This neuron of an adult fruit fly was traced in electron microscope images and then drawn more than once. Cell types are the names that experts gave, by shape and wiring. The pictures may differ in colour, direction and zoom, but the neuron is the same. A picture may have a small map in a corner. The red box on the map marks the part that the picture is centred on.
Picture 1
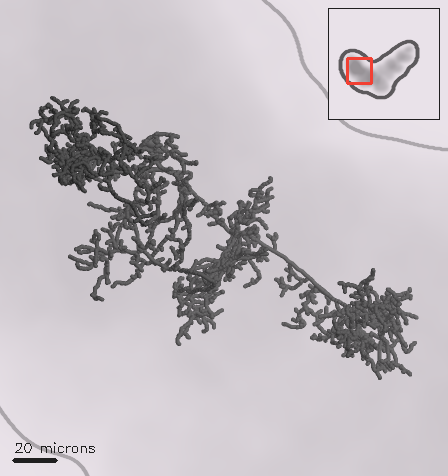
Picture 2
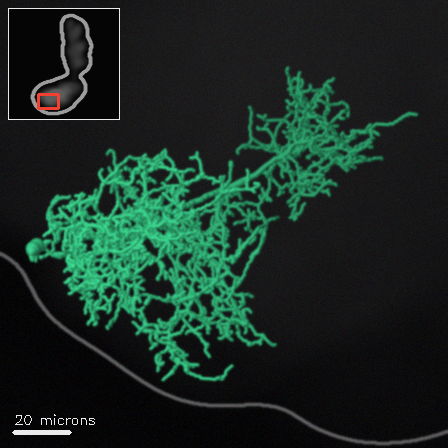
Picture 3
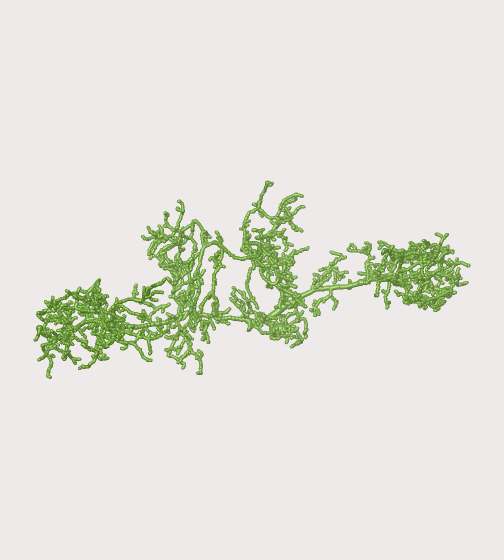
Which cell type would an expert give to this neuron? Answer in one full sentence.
With respect to cell type, this neuron is SIP102m.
